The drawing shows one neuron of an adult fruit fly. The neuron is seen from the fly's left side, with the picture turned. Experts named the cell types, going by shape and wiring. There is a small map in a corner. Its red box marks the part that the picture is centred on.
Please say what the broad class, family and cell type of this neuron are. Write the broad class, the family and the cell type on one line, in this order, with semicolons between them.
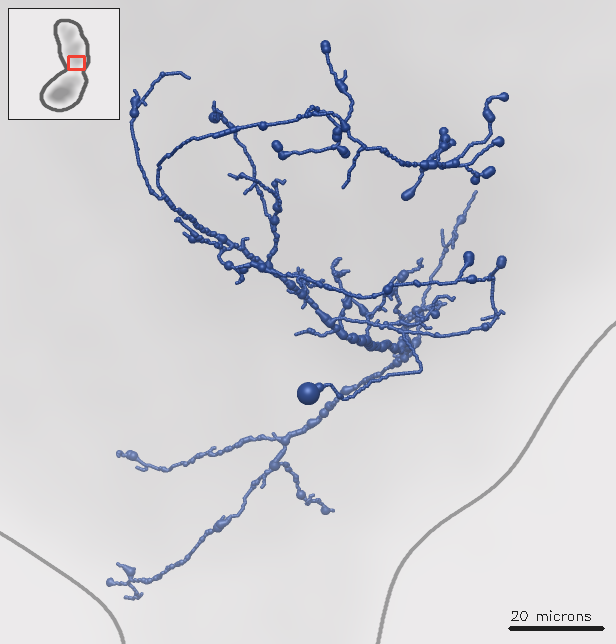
nerve-cord intrinsic neuron; hemilineage 16B; IN16B070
